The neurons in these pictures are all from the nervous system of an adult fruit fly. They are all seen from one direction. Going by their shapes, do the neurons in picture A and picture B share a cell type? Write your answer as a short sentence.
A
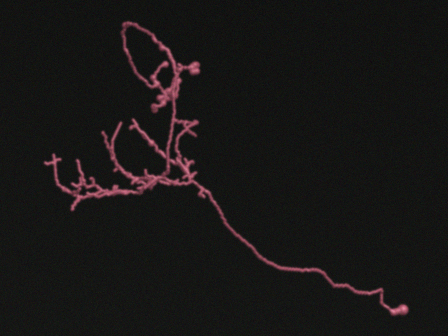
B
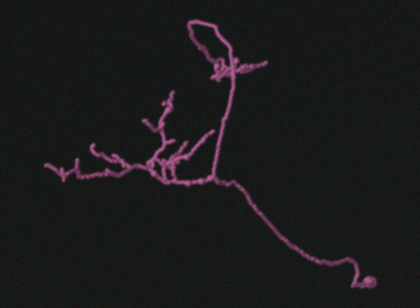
They are of different cell types.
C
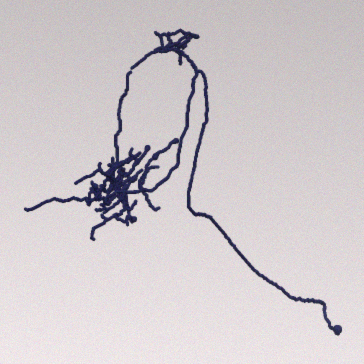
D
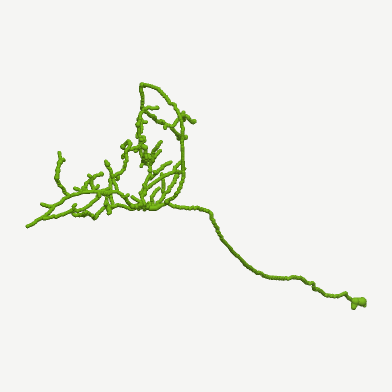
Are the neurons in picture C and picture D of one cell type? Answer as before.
They are of different cell types.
